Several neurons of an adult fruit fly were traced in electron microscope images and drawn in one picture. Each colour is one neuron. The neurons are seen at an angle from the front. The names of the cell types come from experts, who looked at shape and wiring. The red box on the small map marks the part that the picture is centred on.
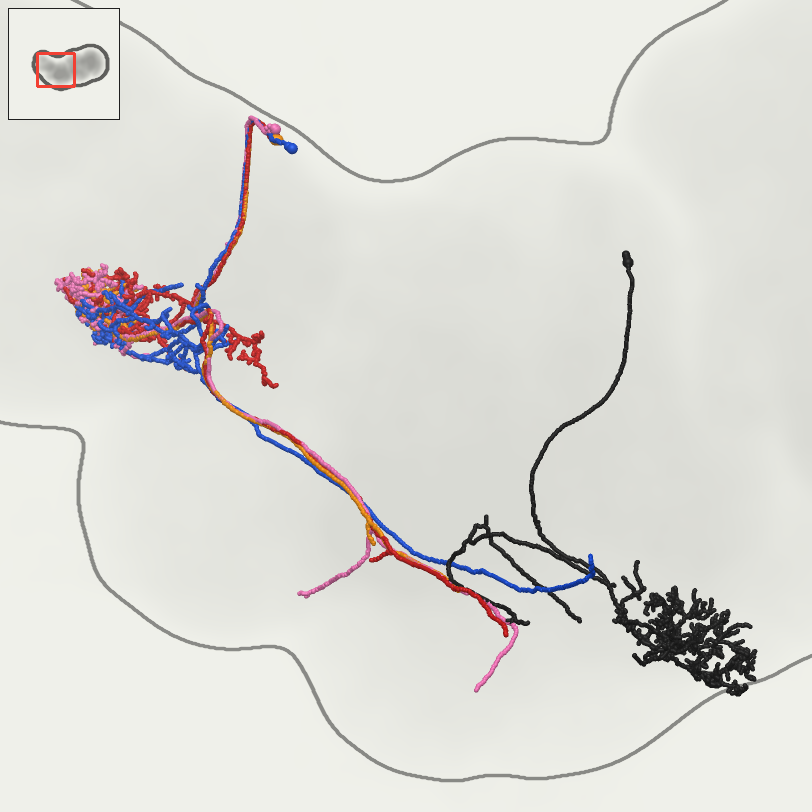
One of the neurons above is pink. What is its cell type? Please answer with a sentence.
The cell type is IN23B067_b.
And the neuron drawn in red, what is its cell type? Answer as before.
The cell type is IN23B081.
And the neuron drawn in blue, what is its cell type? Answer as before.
The cell type is IN23B092.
